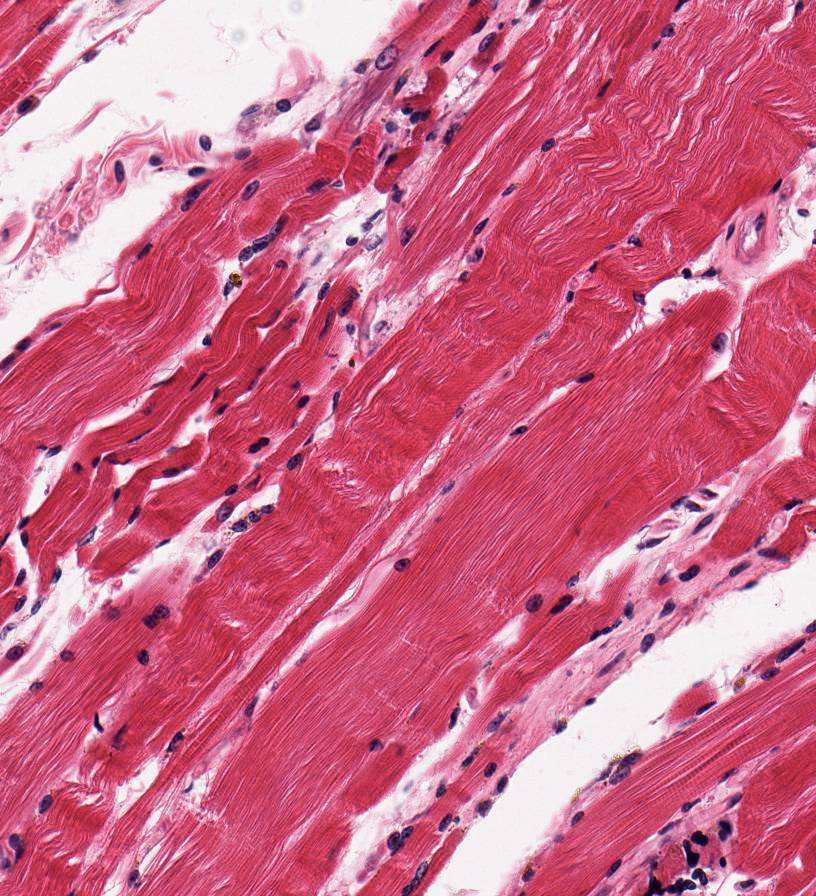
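Skeletal muscle. Long muscle fibres cross the field diagonally from lower left to upper right and show fine transverse cross-striations. Their cytoplasm stains a deep pink-red with eosin. Small, dark, oval to elongated nuclei are scattered in the narrow spaces between the fibres.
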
